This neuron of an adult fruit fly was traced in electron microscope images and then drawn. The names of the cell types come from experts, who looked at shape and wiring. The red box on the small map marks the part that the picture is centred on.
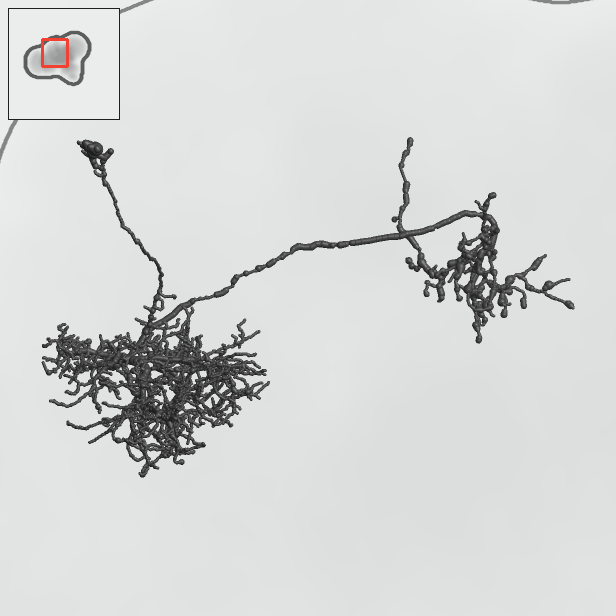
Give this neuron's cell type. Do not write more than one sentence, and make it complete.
The cell type designation of this neuron is LAL083.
